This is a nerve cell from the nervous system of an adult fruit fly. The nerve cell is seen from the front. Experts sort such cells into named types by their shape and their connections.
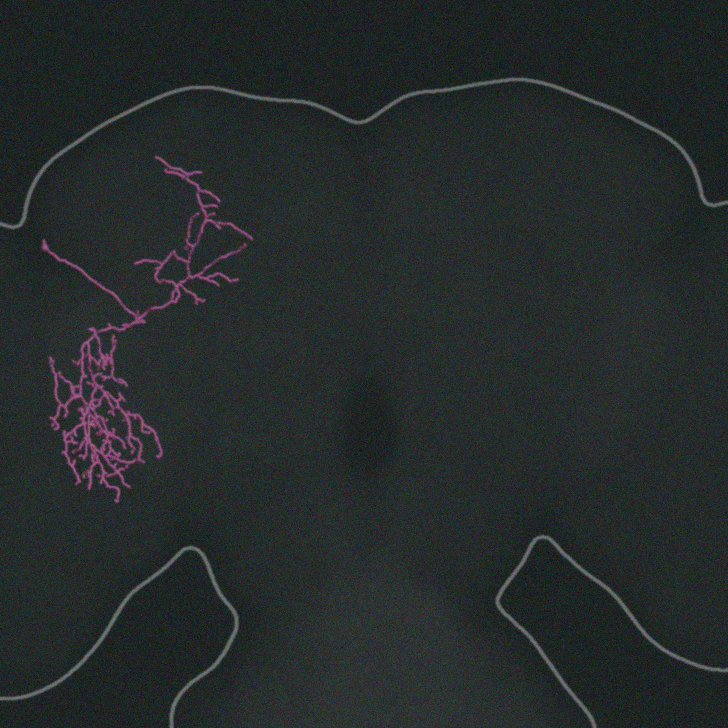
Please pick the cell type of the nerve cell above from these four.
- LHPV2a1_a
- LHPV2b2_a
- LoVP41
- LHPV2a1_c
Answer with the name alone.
LoVP41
